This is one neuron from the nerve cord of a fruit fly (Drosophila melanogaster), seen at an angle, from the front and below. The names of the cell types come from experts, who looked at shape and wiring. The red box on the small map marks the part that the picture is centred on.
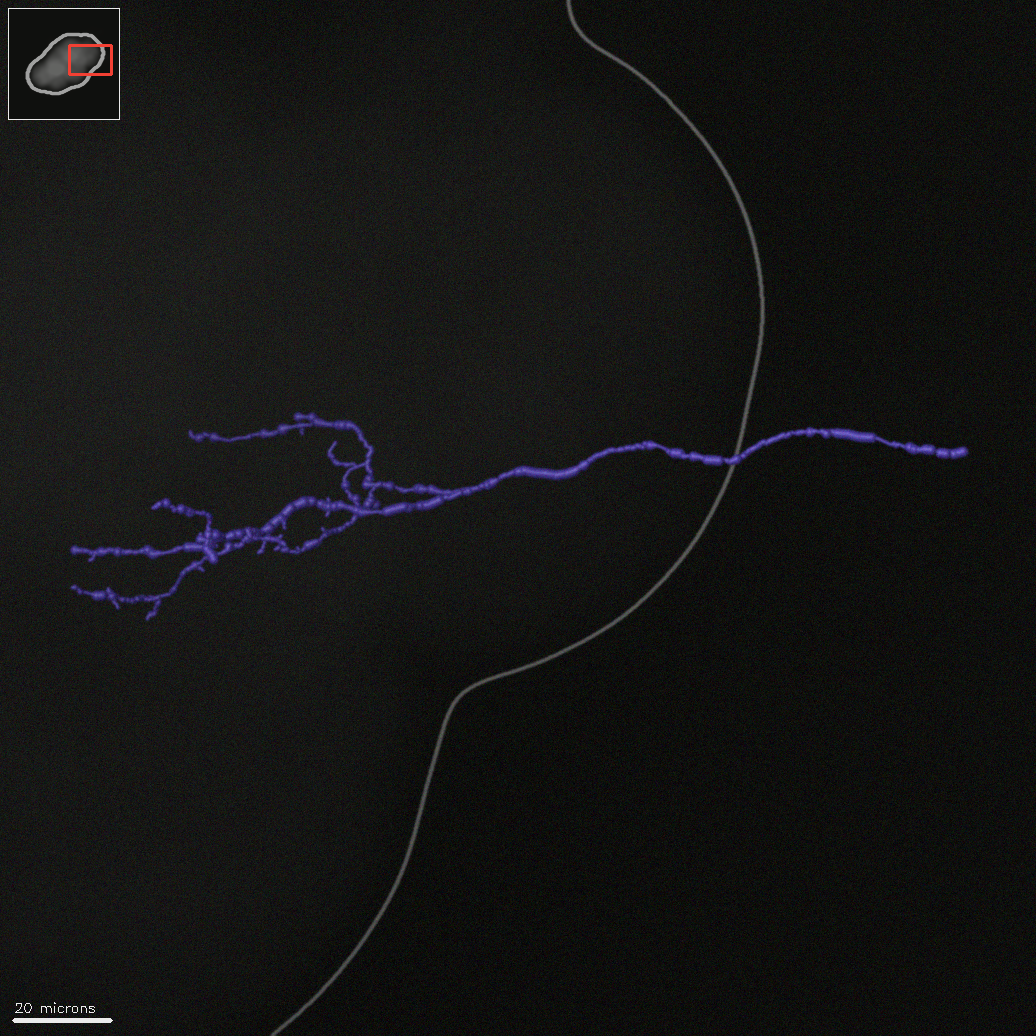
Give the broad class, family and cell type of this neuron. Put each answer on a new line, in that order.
sensory neuron entering the nerve cord
class mechanosensory proprioceptive
SNpp62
